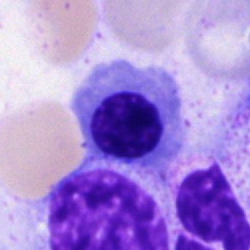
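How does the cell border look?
Wavy, with several small rounded bulges.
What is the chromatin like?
Dense, staining dark purple throughout.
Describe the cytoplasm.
Pale greyish blue, with no granules.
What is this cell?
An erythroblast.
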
